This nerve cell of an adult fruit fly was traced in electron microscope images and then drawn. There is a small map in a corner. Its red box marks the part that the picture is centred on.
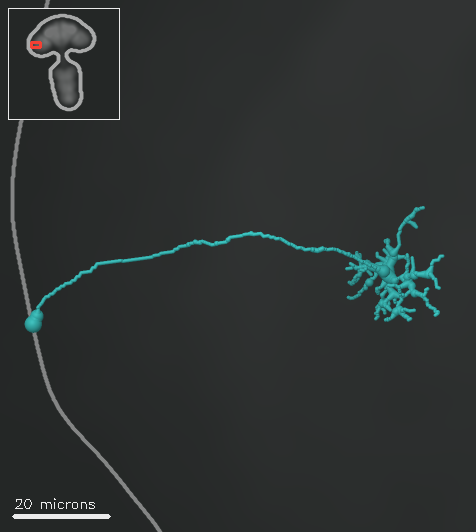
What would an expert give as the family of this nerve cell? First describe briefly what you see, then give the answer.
It is in the brain and does not reach the nerve cord. Its cell body lies on the left of the picture. From left to right in the picture it spans about 85 microns. This is an optic-lobe intrinsic neuron. The family is Dm.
